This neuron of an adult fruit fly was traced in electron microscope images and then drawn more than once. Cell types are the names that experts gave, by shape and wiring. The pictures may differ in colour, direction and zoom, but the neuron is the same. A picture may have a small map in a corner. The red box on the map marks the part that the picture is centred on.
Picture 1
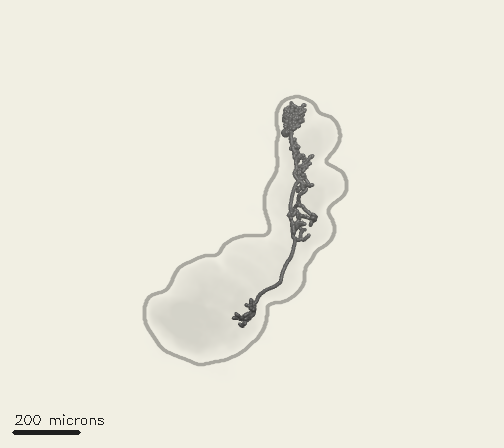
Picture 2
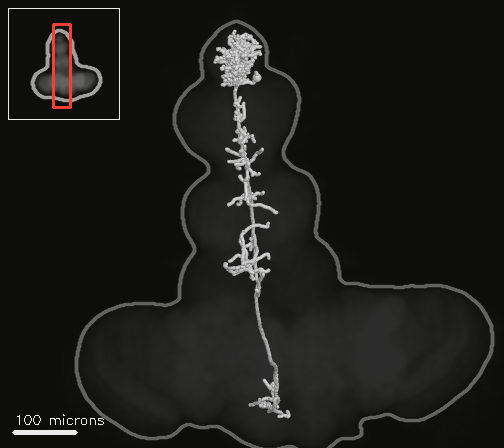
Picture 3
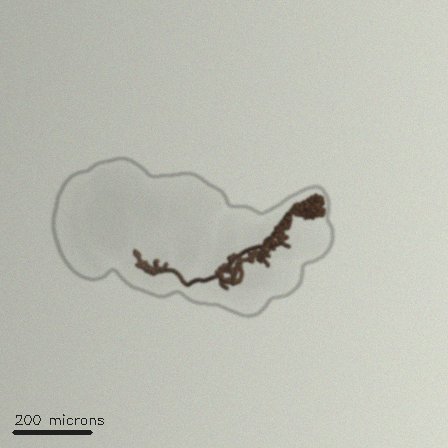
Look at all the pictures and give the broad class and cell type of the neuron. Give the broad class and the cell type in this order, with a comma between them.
ascending neuron, ANXXX084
